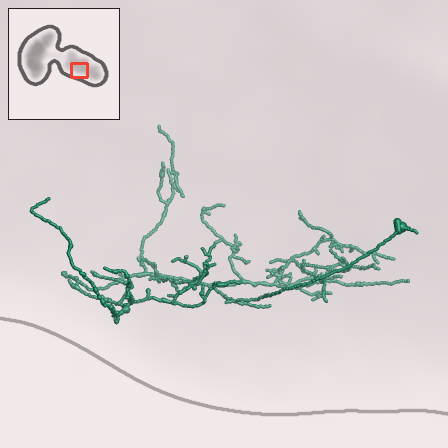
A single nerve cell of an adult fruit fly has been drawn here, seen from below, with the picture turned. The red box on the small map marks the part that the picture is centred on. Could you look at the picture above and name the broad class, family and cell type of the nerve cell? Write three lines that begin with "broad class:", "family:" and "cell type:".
broad class: nerve-cord intrinsic neuron
family: hemilineage 03B
cell type: IN03B070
